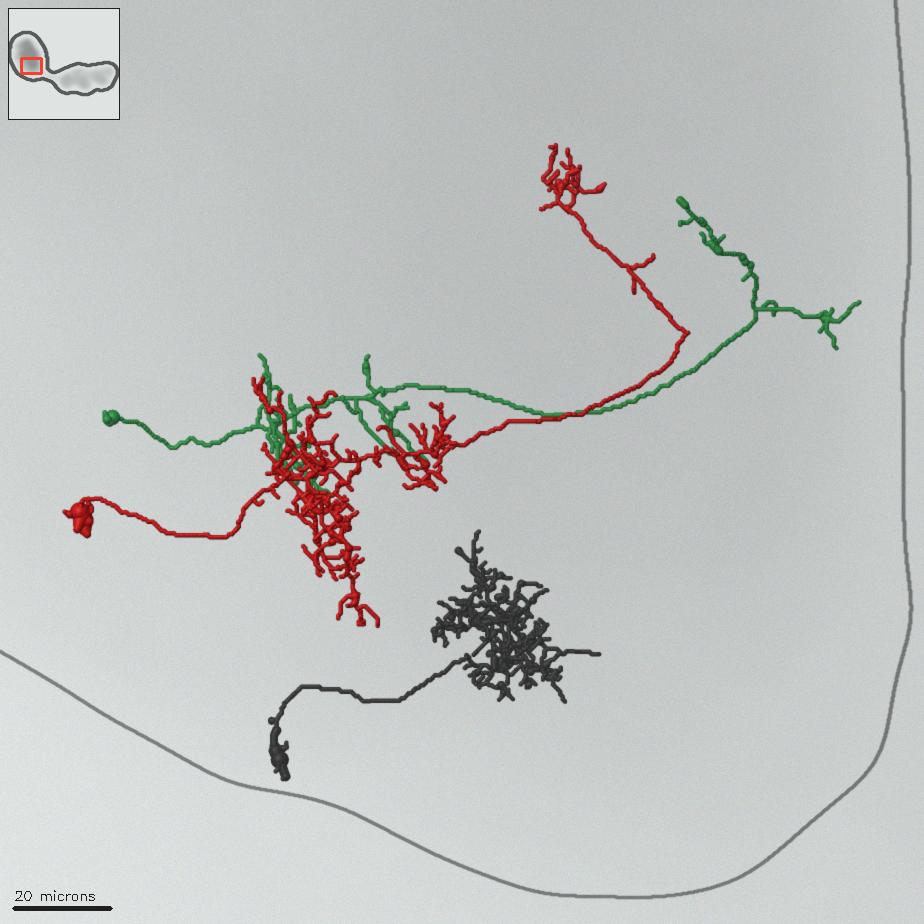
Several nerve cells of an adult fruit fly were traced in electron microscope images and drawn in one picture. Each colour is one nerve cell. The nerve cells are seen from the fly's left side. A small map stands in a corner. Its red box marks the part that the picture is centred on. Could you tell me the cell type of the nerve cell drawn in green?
TmY13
